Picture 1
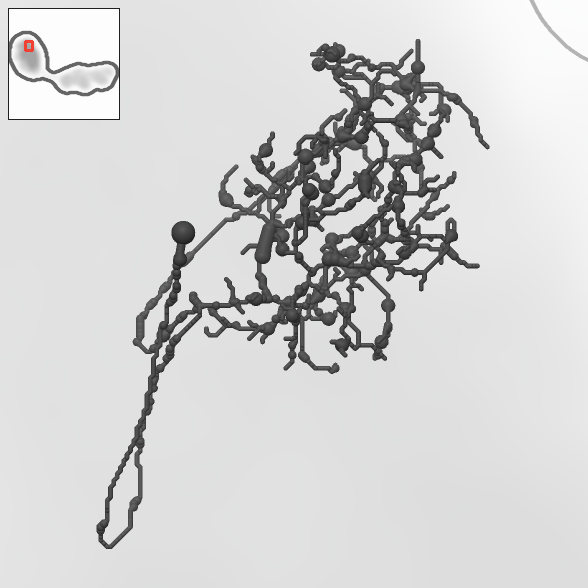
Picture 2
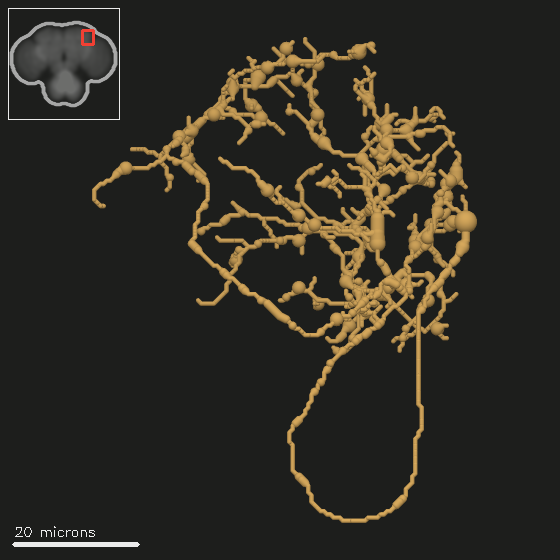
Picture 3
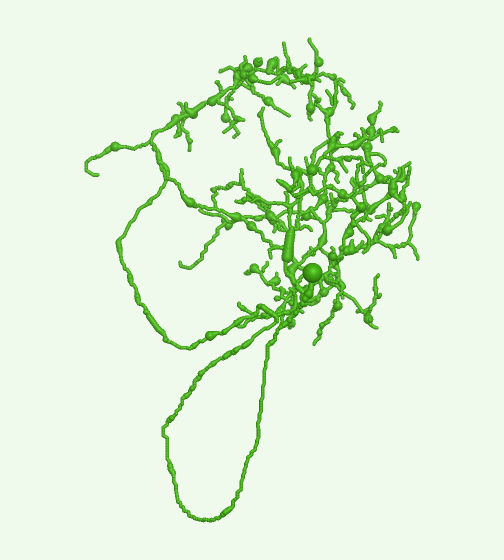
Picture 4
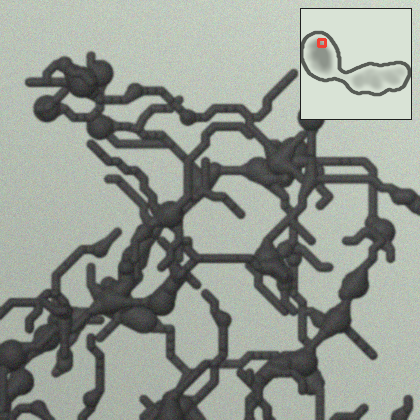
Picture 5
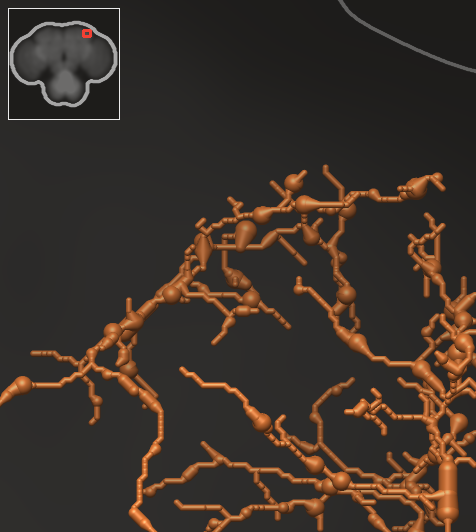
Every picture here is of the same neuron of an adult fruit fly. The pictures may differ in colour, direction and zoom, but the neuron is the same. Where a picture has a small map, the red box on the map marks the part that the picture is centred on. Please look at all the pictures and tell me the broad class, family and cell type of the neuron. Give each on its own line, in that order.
central-brain intrinsic neuron
hemilineage LHl1
LHAV4a1_a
